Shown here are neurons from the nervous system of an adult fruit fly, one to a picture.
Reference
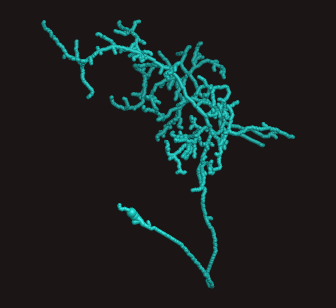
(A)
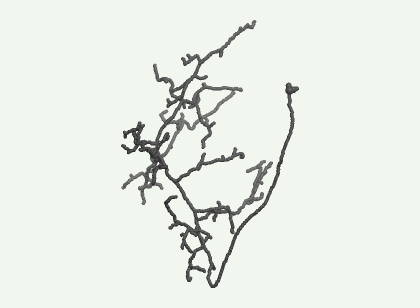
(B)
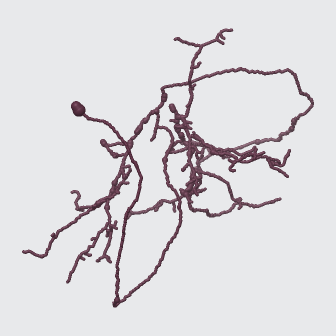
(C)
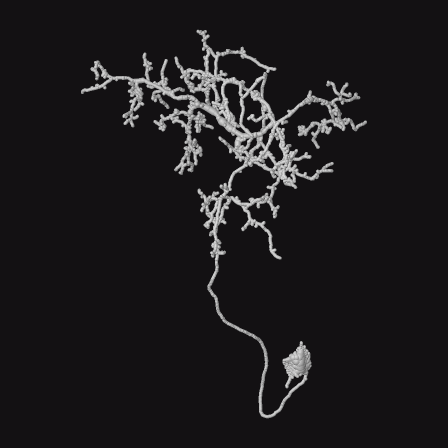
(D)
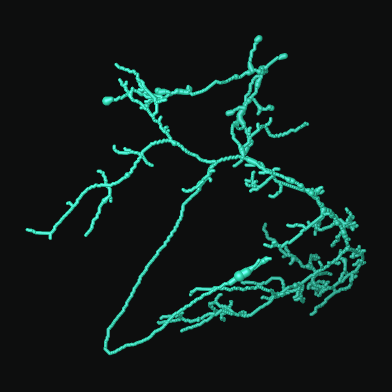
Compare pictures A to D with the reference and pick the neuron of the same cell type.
Picture C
